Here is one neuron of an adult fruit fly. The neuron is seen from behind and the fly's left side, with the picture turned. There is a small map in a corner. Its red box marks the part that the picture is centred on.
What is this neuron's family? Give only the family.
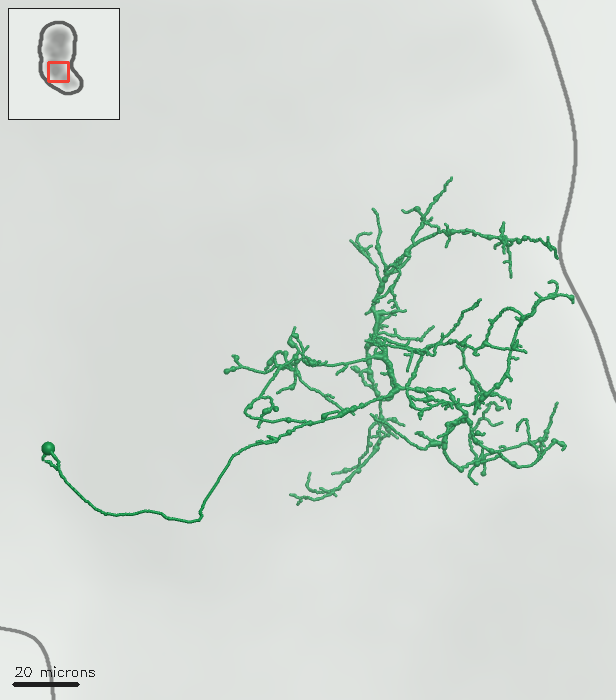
hemilineage 00A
